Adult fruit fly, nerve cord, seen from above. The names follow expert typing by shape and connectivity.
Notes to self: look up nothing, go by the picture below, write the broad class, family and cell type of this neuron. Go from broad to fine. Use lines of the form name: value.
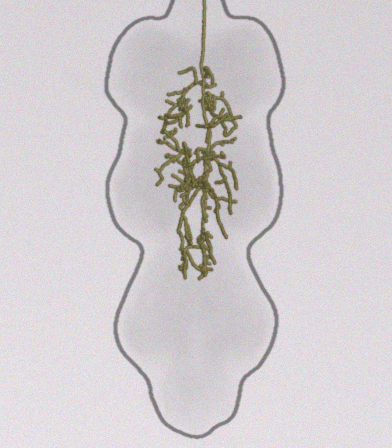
broad class: descending neuron
family: hemilineage WEDd1
cell type: DNae009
